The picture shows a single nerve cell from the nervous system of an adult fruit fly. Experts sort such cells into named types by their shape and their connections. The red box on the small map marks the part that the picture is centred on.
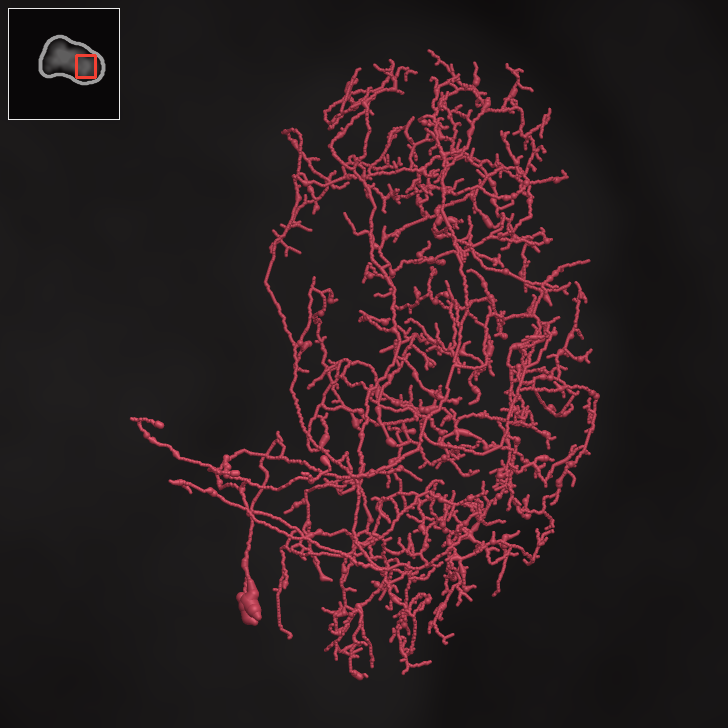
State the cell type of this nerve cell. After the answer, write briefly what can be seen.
It is of cell type LT65. It is a visual projection neuron. More than a hundred branch ends can be seen. In this view it is taller than it is wide.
